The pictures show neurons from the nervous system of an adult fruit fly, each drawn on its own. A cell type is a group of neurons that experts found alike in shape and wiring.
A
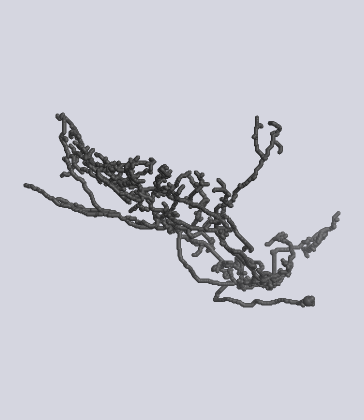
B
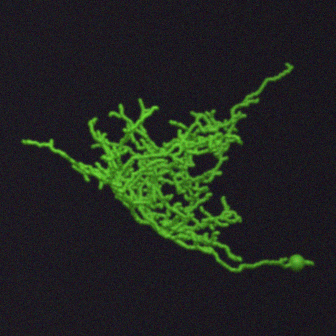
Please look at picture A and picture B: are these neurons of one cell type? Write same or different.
different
